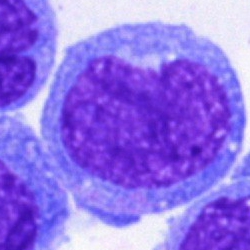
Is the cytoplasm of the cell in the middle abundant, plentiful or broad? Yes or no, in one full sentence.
No, the nucleus fills most of this cell.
